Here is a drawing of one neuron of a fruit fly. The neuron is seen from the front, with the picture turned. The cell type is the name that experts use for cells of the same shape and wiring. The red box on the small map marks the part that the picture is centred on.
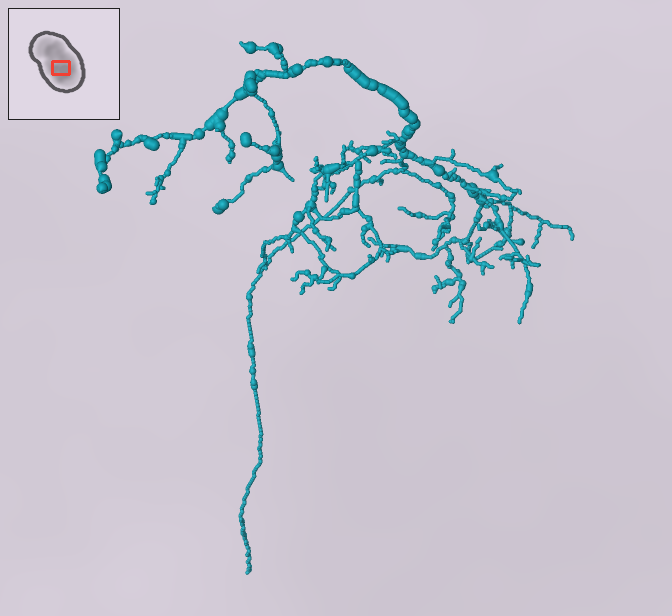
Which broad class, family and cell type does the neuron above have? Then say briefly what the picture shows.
It is a nerve-cord intrinsic neuron. Its family is hemilineage 03B. It is of cell type IN03B060. The drawing shows no cell body. The picture shows dozens of branch ends.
